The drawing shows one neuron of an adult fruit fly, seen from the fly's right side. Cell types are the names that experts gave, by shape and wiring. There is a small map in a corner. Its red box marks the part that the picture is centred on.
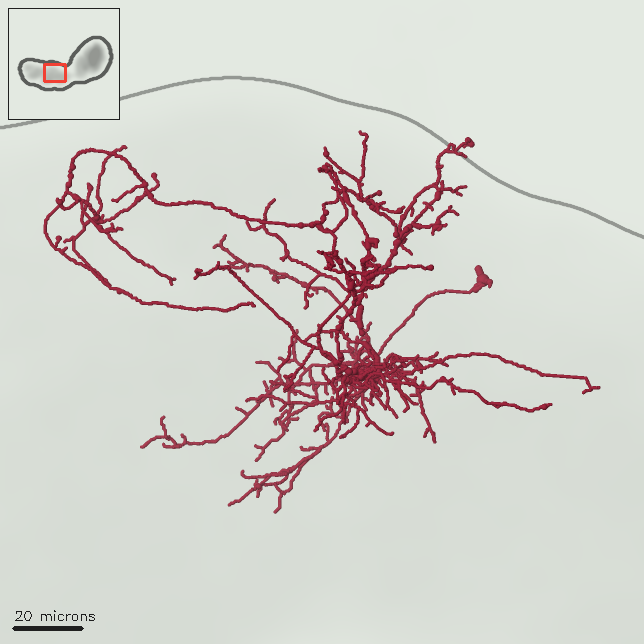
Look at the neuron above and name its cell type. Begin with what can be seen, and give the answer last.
By the scale bar it is about 170 microns wide in this view. In this view it is wider than it is tall. Its broad class is nerve-cord intrinsic neuron. The cell type is IN18B034.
